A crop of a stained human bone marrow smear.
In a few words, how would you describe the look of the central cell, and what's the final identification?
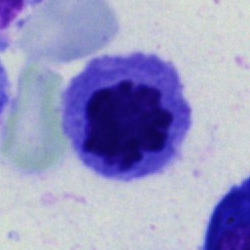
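Start with the outline: it is roughly round, with a slightly bumpy, uneven edge. Now find the nucleus, lying near the centre of the cell. Its chromatin is very dark and coarsely clumped. On every side, a moderate rim of blue-violet cytoplasm surrounds it. This central cell is an erythroblast.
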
